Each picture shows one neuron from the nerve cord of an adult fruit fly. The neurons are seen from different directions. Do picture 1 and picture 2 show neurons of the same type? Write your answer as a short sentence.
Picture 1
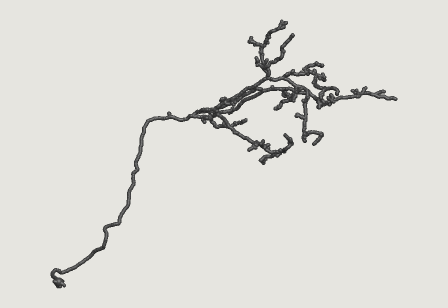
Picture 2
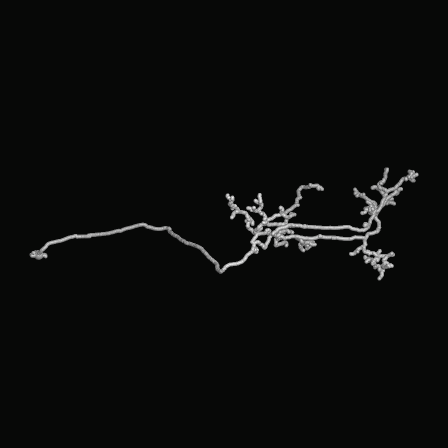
They are of the same cell type.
